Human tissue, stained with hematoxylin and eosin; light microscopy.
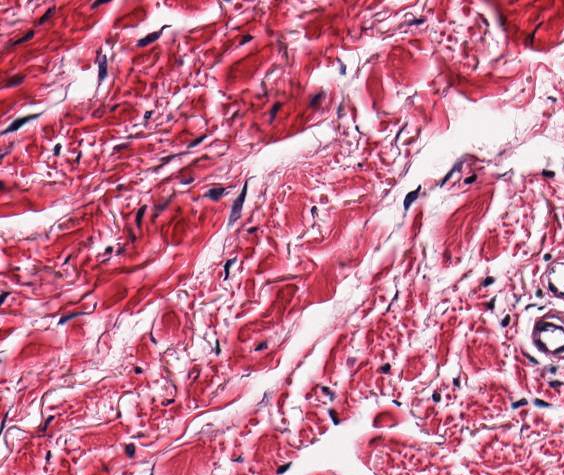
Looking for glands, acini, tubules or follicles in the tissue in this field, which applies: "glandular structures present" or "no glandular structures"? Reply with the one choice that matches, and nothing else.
No glandular structures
